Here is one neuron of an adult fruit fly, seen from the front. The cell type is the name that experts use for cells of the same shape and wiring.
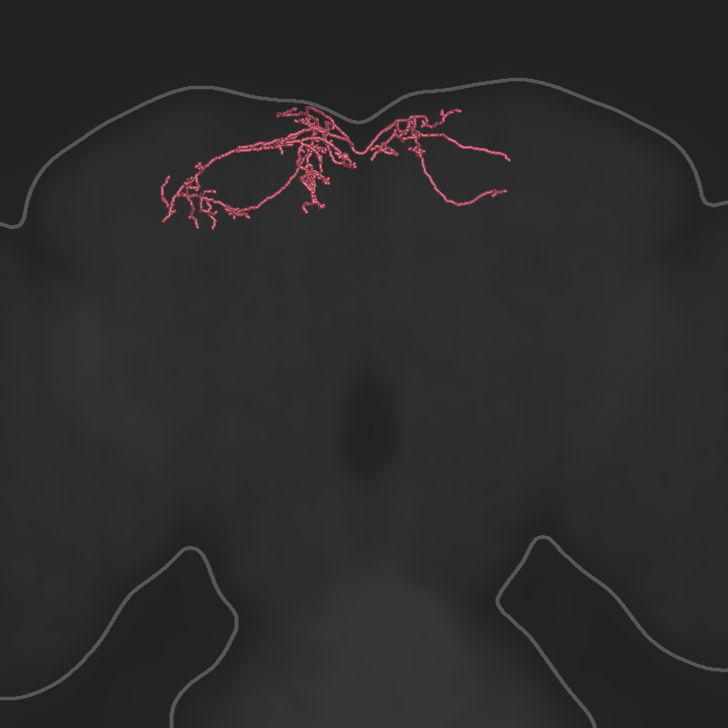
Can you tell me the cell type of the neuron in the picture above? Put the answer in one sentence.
The cell type is SMP705m.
